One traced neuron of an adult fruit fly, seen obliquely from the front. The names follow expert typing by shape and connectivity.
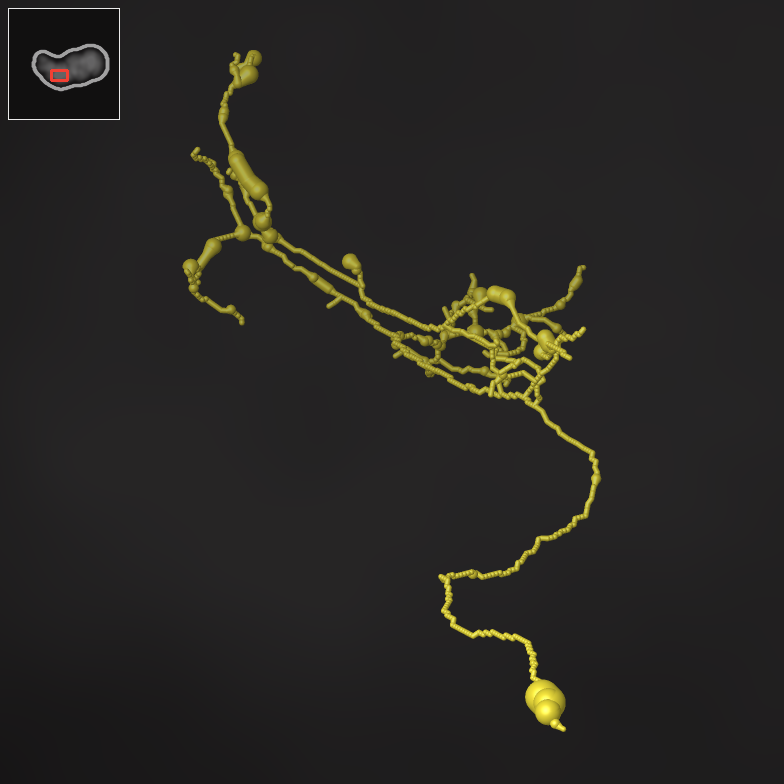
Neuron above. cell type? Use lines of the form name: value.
cell type: IN14A117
